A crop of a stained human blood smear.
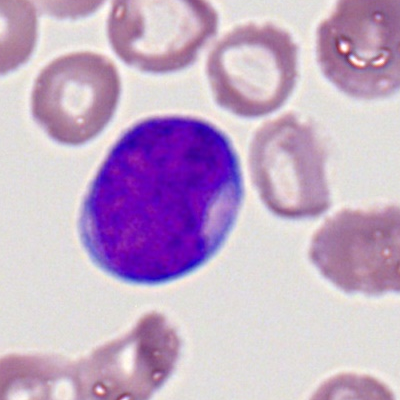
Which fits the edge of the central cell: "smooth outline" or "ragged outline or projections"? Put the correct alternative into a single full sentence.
Along its outline, the cell is smooth, with no projections.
